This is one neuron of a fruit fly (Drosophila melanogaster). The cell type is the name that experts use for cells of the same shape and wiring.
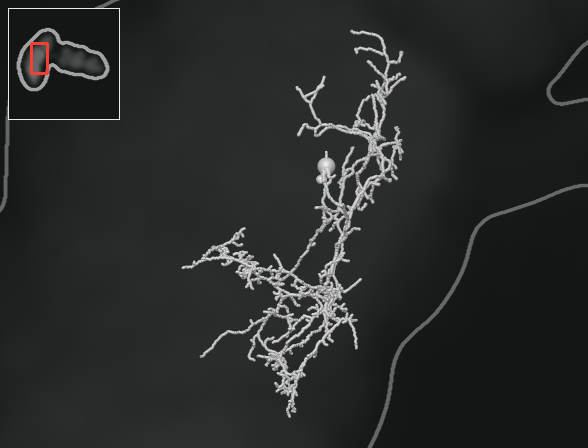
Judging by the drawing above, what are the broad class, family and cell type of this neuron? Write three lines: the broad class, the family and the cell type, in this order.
central-brain intrinsic neuron
hemilineage LB3
CB0530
